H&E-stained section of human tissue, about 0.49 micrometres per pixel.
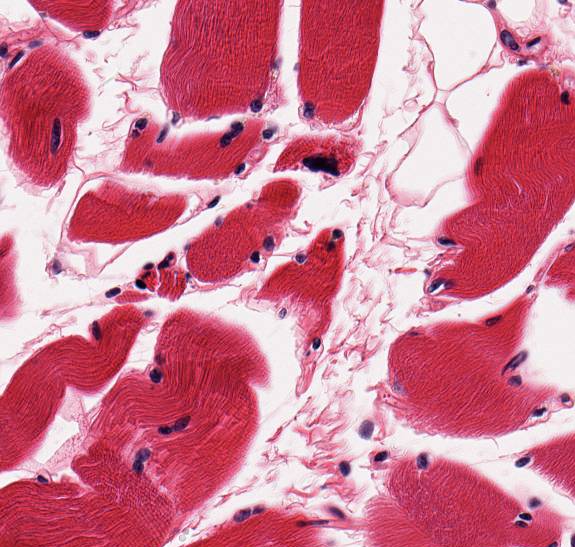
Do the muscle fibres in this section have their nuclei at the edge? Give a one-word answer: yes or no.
Yes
